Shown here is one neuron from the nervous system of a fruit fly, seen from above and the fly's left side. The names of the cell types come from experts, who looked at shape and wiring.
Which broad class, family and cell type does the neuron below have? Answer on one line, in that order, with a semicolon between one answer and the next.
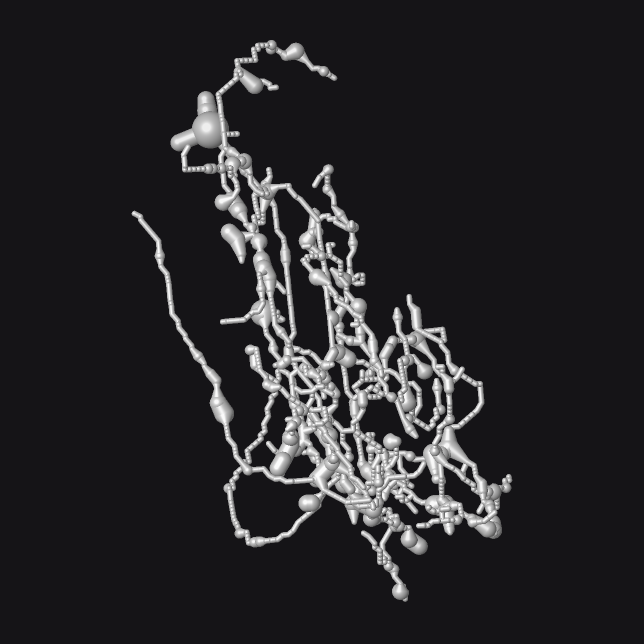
central-brain intrinsic neuron; hemilineage TRdm; GNG379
